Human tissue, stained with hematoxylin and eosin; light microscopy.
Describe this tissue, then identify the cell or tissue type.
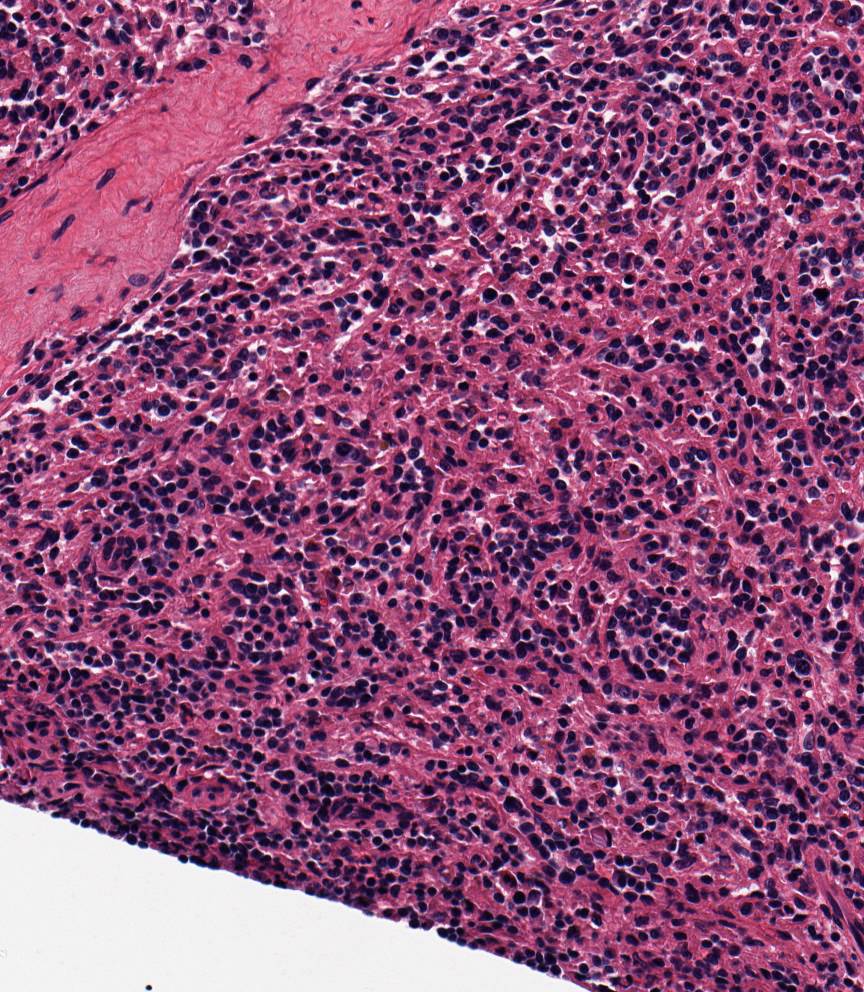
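Start with the upper left corner, where a band of dense pink collagen crosses diagonally. Within that band you'll see only sparse nuclei, elongated and spindle-shaped. Most cells are small, with round, darkly staining nuclei and scant cytoplasm. In the centre, look for a few small golden-brown pigment granules scattered among the cells. This tissue is spleen.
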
